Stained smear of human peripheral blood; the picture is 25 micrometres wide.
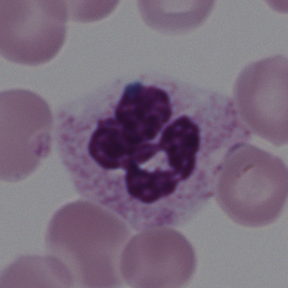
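Segmented neutrophil, the nucleated cell at the centre of this stained smear of human peripheral blood. Look first at the nucleus, about 10 micrometres across: its lobes curve around a small clear gap just below the middle, and the chromatin is dark purple and coarsely clumped. Around it lies a wide rim of pale pinkish cytoplasm. Take your time and you will see fine pinkish-lilac granules scattered through it.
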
